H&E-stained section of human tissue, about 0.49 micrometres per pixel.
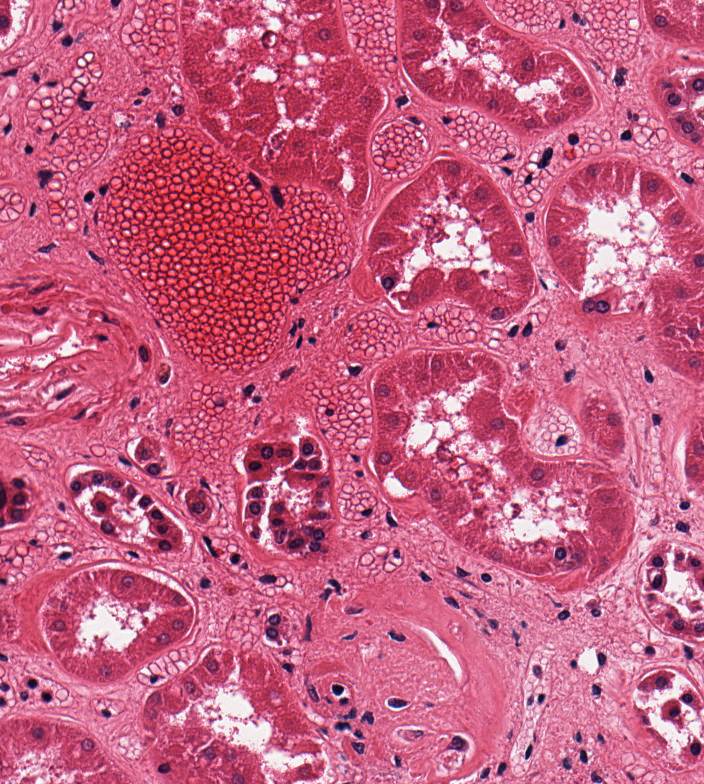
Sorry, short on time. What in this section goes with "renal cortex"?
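What fits renal cortex: closely set tubules, cut in various planes, fill most of the field.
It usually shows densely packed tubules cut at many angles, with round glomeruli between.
They're lined by one layer of cuboidal to low columnar cells with granular eosinophilic cytoplasm; the irregular lumens hold pale, bubbly spaces among wispy pink material. Worth weighing: a band of wavy pink fibres midway down the left edge.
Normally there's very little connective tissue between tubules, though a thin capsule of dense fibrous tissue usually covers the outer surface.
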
